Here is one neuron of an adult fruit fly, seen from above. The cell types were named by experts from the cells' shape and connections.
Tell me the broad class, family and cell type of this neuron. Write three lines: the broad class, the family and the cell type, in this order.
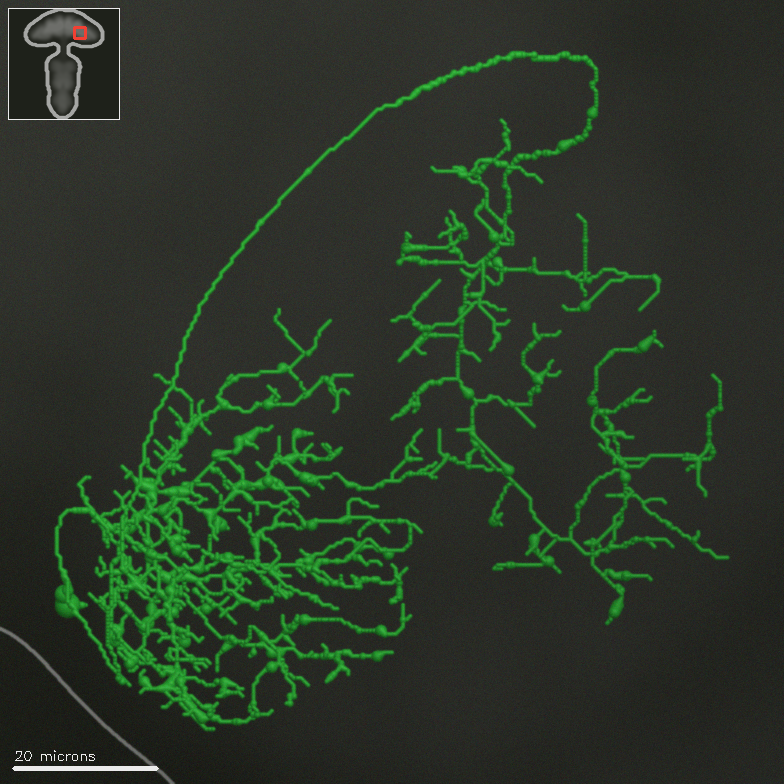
optic-lobe intrinsic neuron
MeLo
MeLo10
